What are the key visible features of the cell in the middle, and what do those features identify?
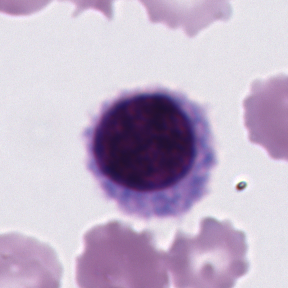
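The edge of the cell is slightly ragged rather than smooth. Its nucleus lies off-centre, toward the upper left of the cell, and no nucleoli can be seen in it. The cytoplasm has a mottled texture made up of darker blue flecks. This is a hairy cell.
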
